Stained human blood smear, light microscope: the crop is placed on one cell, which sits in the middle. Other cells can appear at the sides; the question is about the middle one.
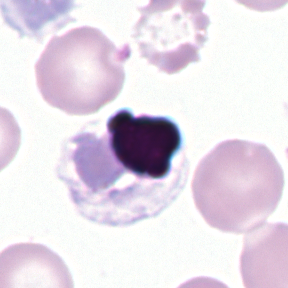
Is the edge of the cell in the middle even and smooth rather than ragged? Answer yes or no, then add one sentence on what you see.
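No. The cell's outline is ragged and frayed rather than smooth.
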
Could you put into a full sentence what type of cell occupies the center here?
Answering briefly, the cell in the middle is a normoblast.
